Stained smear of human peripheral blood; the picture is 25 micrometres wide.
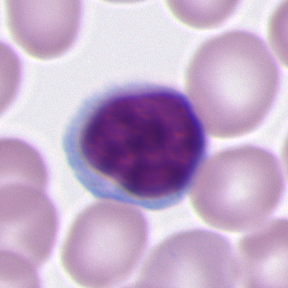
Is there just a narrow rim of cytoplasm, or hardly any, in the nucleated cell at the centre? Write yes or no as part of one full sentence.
Yes, the cell has scant cytoplasm, no more than a thin rim.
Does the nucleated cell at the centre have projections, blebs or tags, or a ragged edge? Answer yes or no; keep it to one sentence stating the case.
No, smooth rather than rough is the outline of this cell.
